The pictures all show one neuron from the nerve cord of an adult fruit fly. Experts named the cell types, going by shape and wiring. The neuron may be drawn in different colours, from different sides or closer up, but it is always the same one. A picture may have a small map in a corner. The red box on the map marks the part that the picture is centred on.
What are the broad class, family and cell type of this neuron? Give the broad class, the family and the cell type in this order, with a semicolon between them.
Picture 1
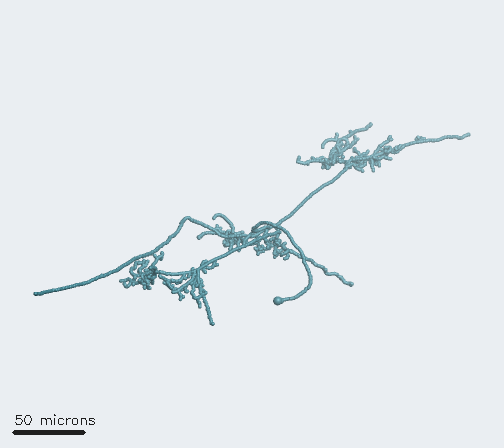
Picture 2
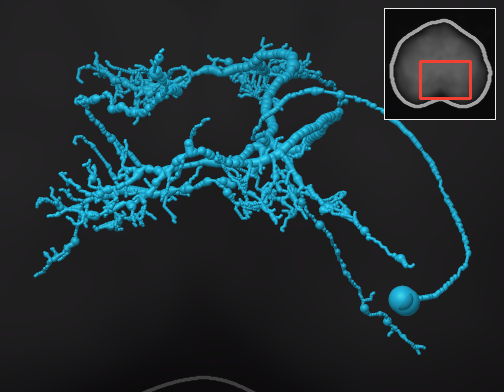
ascending neuron; hemilineage 08B; AN08B024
